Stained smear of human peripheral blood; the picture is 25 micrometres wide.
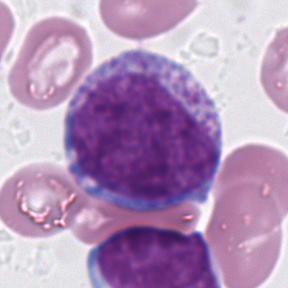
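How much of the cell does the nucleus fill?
Most of it, leaving only a narrow rim of cytoplasm.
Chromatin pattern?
Finely stippled, not coarsely clumped.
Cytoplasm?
Blue, with fine purple-red granules above the nucleus.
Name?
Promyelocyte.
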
